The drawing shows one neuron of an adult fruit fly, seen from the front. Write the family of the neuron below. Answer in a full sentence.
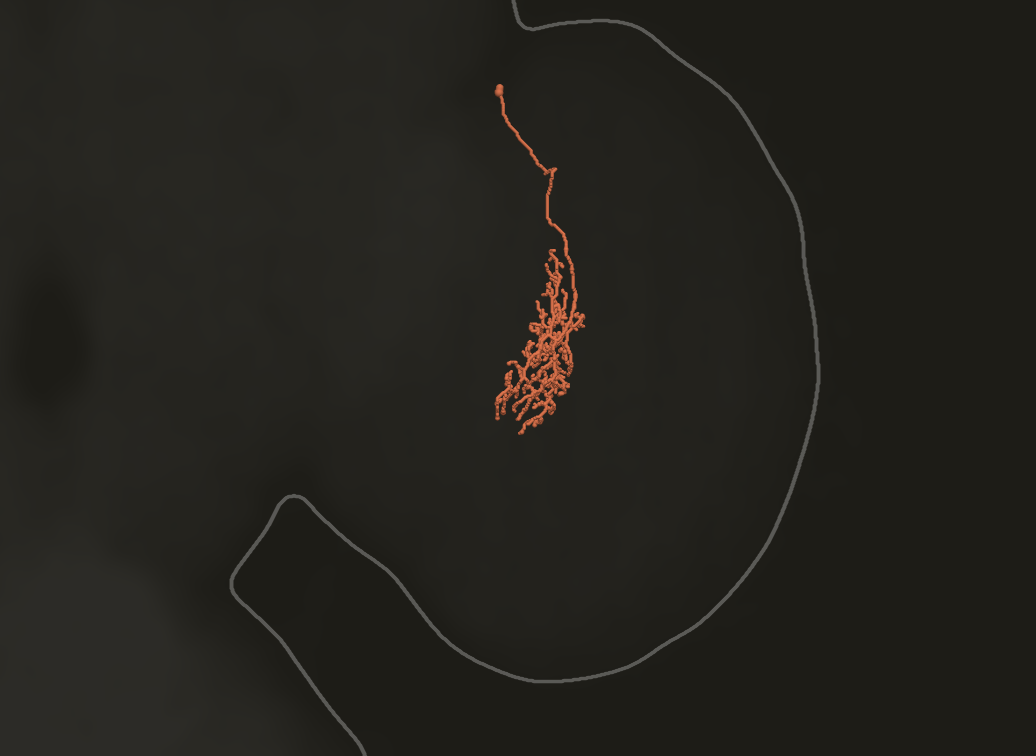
The family is Pm.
